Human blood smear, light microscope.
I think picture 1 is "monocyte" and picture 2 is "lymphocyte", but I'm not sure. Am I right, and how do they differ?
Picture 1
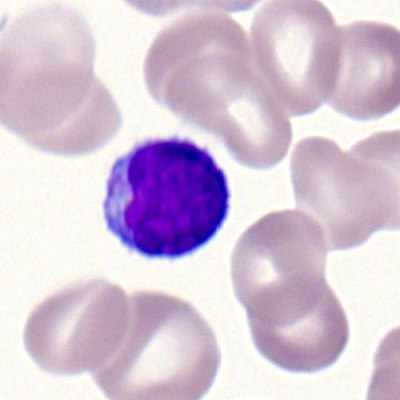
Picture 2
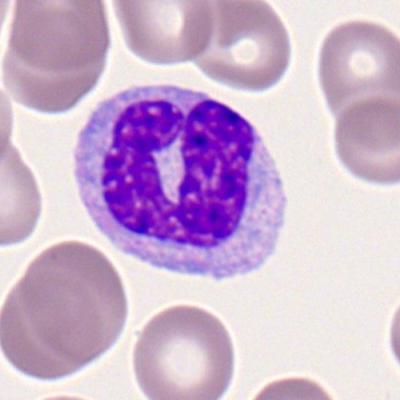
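Picture 1 shows a lymphocyte, and picture 2 shows a monocyte. Start with the outlines: the lymphocyte is round, while the monocyte is a smooth oval. Now look at the lymphocyte's chromatin, which is dense, dark purple and coarsely clumped.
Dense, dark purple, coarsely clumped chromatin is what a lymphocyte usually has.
The monocyte's nucleus is quite different: it is folded into two lobes lying side by side, with a pale cleft running down the middle between them.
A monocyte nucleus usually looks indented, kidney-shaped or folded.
You will not find a nucleolus anywhere in the monocyte's nucleus.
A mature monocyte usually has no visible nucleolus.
Next, the cytoplasm: in the lymphocyte it is only a thin crescent of pale blue, and it shows only on the left side. In the monocyte, a moderate rim of cytoplasm goes all the way round the nucleus. The lymphocyte's cytoplasm has no granules in it.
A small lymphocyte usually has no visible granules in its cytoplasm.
The monocyte's cytoplasm, by contrast, holds fine lilac granules, like dust.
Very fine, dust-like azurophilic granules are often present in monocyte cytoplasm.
Neither cell shows any vacuoles.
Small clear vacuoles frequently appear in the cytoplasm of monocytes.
Finally, notice that the lymphocyte stands on its own, with no red cell touching it.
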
